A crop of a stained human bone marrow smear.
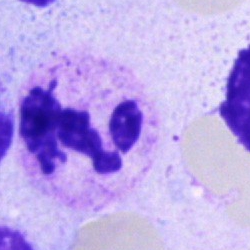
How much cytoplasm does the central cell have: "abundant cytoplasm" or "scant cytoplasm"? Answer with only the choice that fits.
Abundant cytoplasm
